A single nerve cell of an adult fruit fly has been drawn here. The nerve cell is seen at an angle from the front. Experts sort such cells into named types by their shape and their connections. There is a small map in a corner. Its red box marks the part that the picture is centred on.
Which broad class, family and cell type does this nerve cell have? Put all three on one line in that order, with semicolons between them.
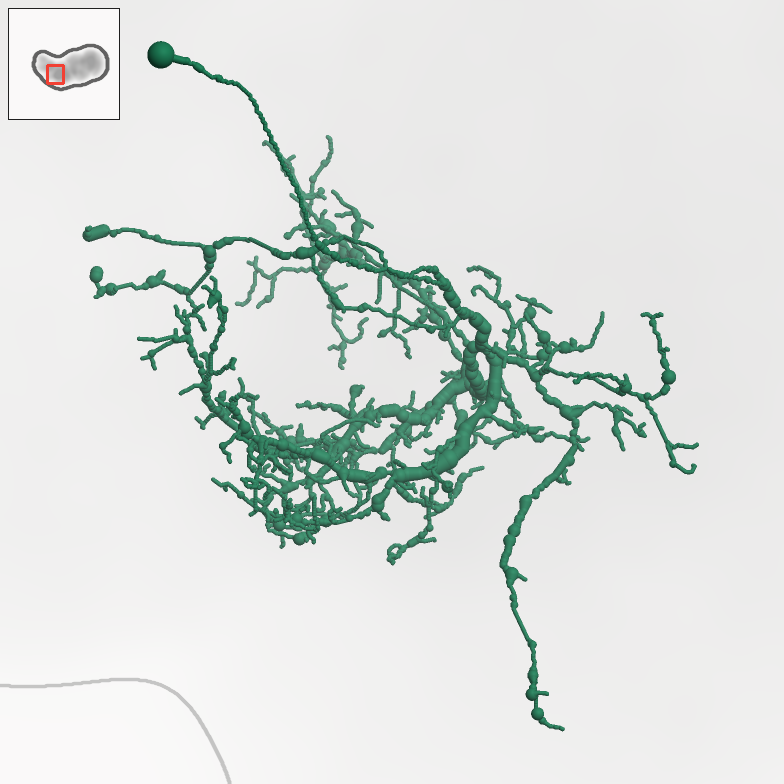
nerve-cord intrinsic neuron; hemilineage 11A; IN11A020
